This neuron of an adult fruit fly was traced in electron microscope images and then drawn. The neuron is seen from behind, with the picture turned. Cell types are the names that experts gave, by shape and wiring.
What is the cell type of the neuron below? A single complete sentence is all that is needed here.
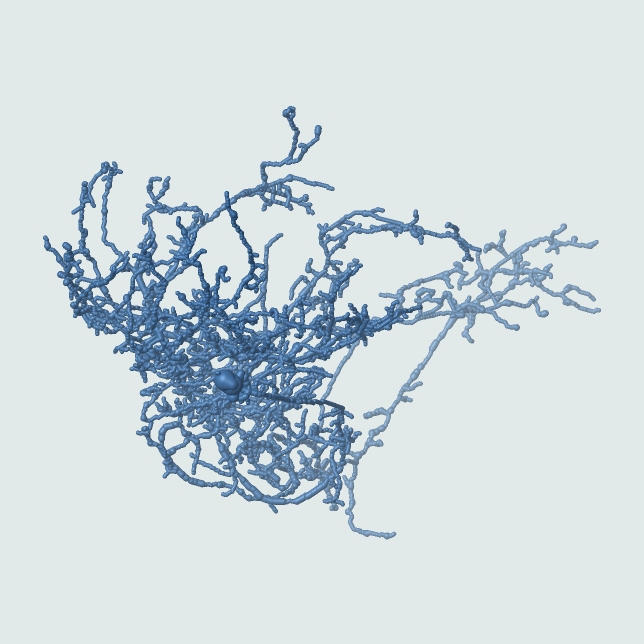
This neuron is an instance of the cell type IN02A004.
